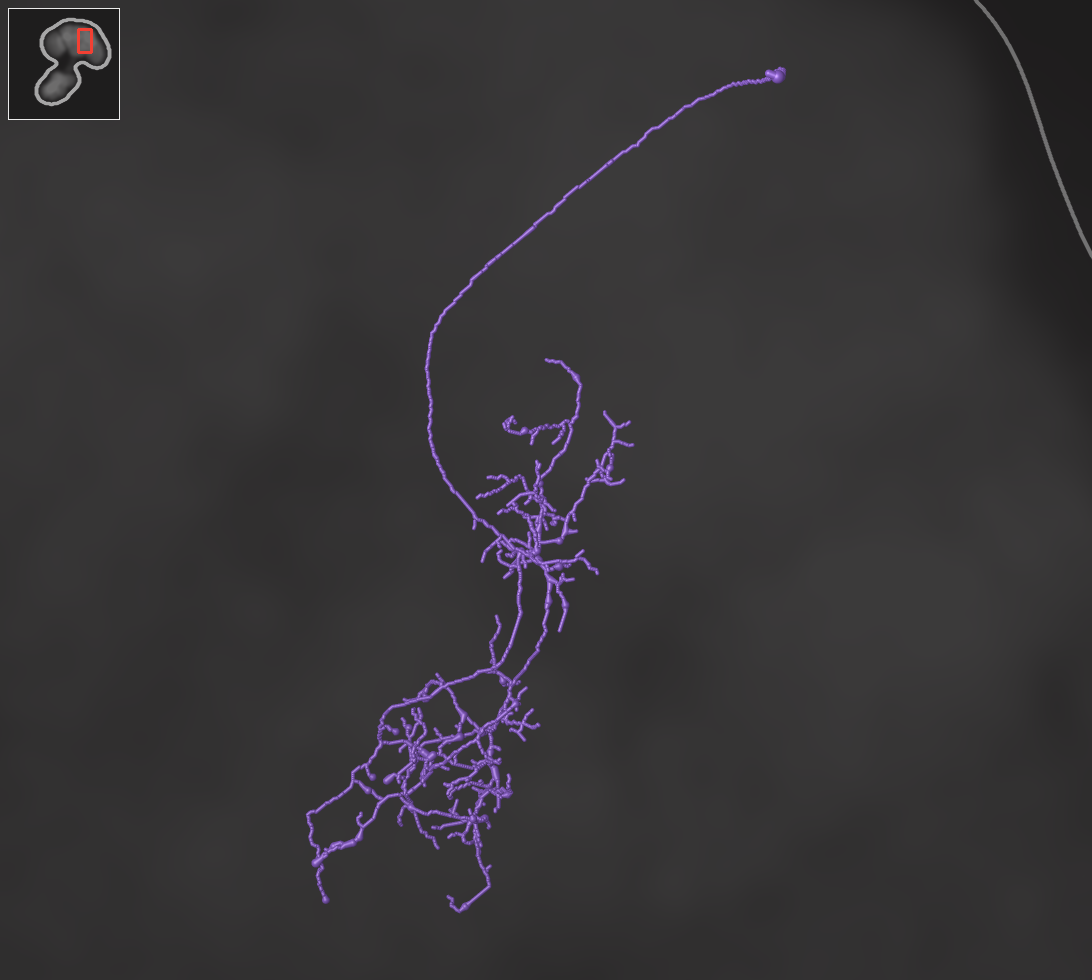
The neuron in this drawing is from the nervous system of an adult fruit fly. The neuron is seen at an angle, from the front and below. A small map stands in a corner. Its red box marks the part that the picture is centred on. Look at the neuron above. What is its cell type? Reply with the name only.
WED002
